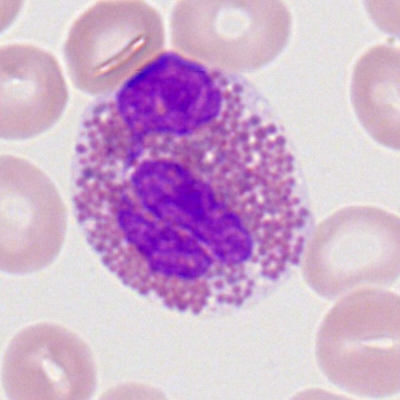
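Eosinophil, the cell in the middle of a stained human blood smear. Its outline looks round to oval, and the edge seems smooth. The nucleus appears divided into two lobes, and a thin strand joins one lobe to the other. Looking at the chromatin, it is dense, clumped and dark purple.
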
